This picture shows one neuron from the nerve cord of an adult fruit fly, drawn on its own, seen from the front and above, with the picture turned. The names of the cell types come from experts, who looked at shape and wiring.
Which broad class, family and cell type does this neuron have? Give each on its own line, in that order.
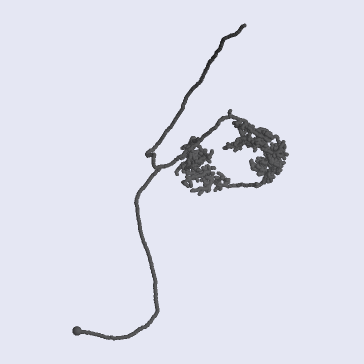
nerve-cord intrinsic neuron
hemilineage 23B
IN23B046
